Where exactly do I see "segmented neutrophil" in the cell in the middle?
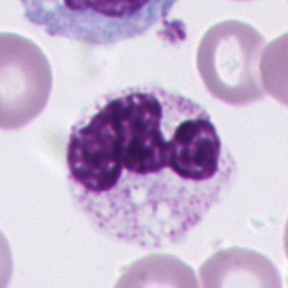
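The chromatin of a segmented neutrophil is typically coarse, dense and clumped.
Here it is dark purple and coarsely clumped, which goes with the segmented neutrophil.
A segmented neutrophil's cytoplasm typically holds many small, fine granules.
Fine lilac granules are scattered throughout the pale pinkish-lilac cytoplasm here, which also fits. The nucleus lies in the upper part of the cell, with more cytoplasm below it.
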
